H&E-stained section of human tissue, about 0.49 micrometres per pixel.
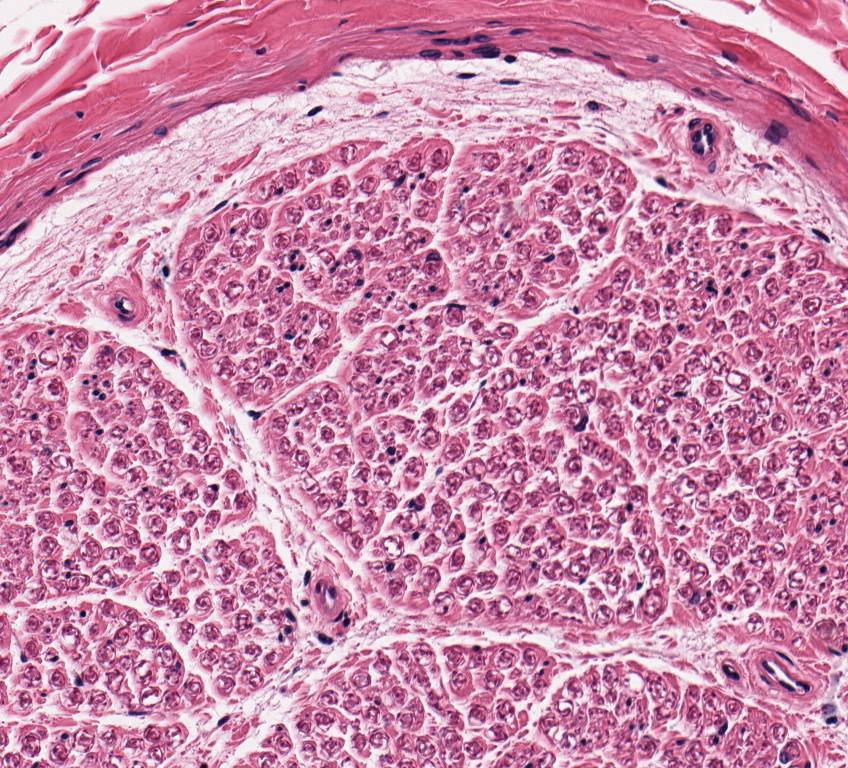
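Tibial nerve in cross section: several rounded nerve fibre bundles fill the field, parted by thin connective tissue partitions, each sheathed in thin pink perineurium. Each fibre is a small circle, a pink central dot inside a pale ring; small dark nuclei sit sparsely between fibres.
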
